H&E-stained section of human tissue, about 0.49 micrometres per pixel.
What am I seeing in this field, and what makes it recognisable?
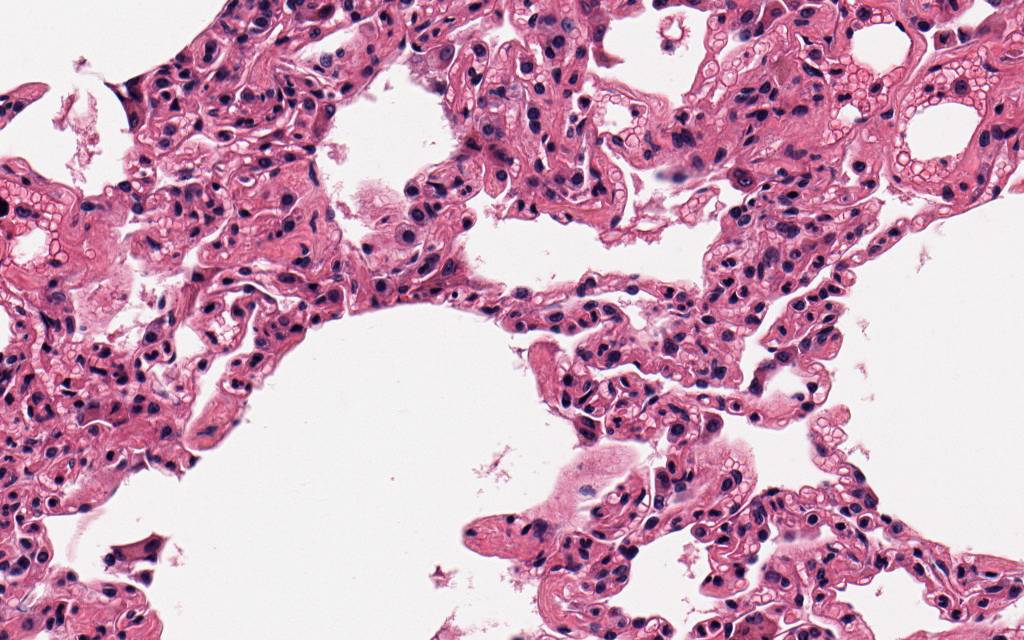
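Here is alveolus. See the branching network of septa around irregular empty spaces, the largest in the lower centre.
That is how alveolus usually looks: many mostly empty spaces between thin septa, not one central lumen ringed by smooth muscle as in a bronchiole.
A single layer of plump cuboidal cells lines the septa, nuclei bulging into the spaces; the thicker septa have pink, fibrillary, collagen-like cores. At upper right, cells with pale, bubbly cytoplasm ring small round spaces.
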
